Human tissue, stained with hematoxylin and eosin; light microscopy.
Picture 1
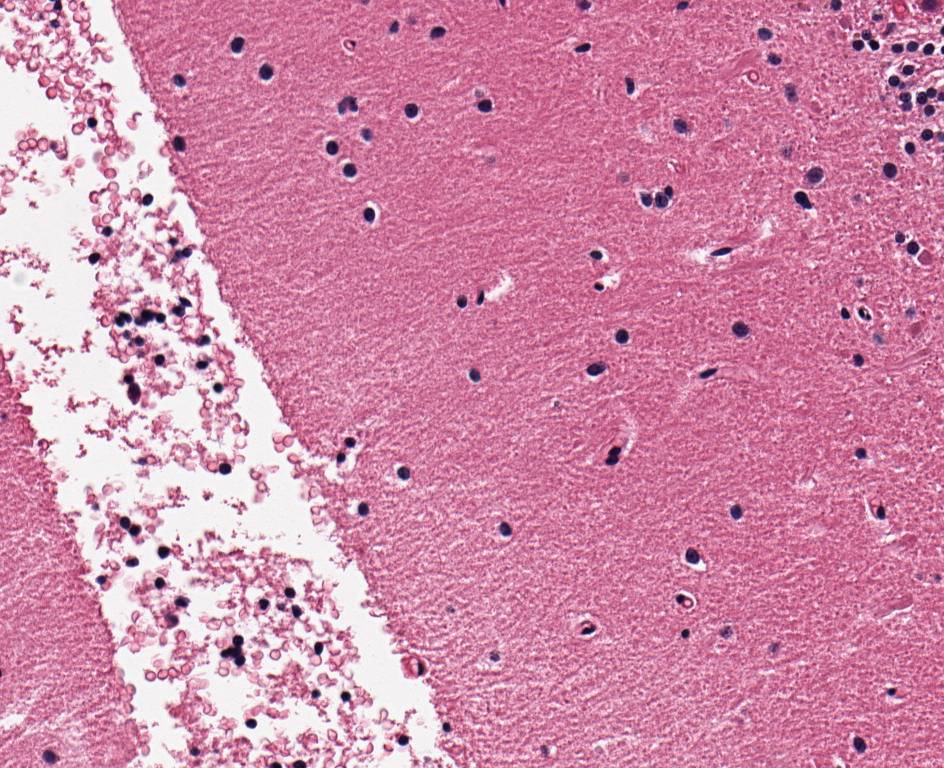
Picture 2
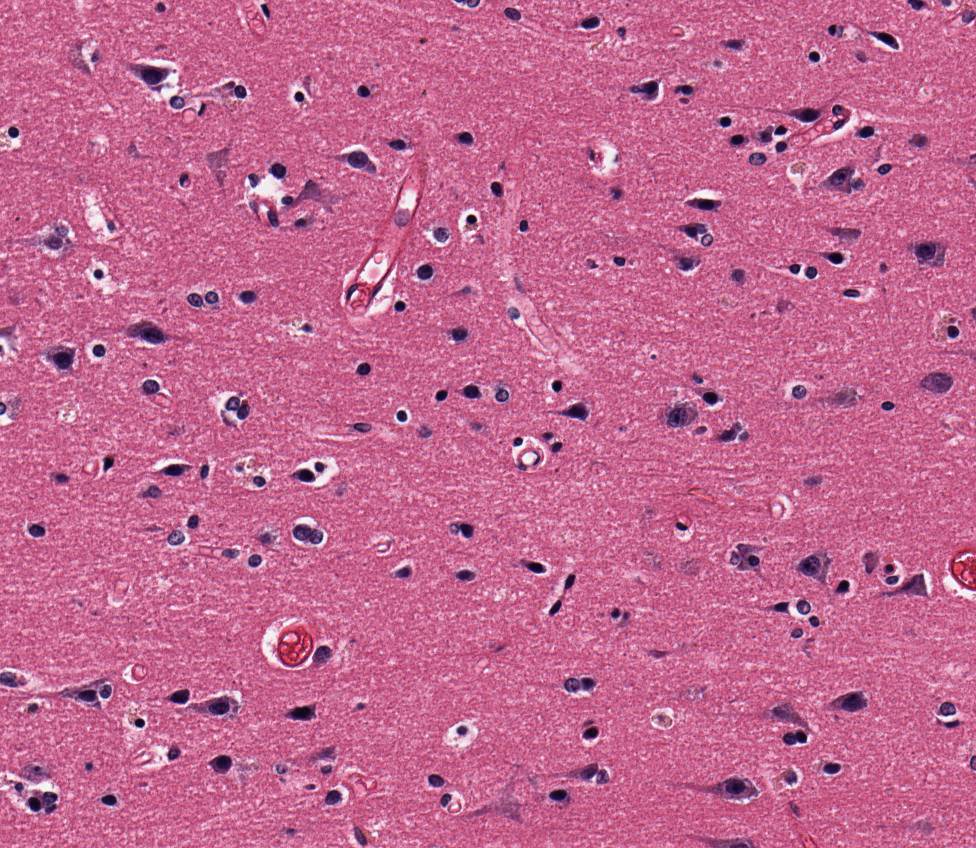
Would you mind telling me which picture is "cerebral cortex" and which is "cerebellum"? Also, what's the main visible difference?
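Picture 1: cerebellum. Picture 2: cerebral cortex. In picture 1, pink, finely fibrillary neuropil extends from the centre to the right edge, and small, dark, round nuclei crowd densely in the top right corner.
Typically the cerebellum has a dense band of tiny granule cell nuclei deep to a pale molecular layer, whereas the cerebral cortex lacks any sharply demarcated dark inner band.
In picture 2, small round dark nuclei lie singly and fairly evenly in a finely granular pink background. Red blood cells lie loose in a pale space in picture 1 but fill a small round vessel at lower left-centre in picture 2.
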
